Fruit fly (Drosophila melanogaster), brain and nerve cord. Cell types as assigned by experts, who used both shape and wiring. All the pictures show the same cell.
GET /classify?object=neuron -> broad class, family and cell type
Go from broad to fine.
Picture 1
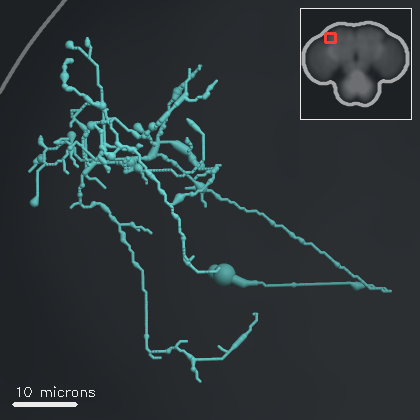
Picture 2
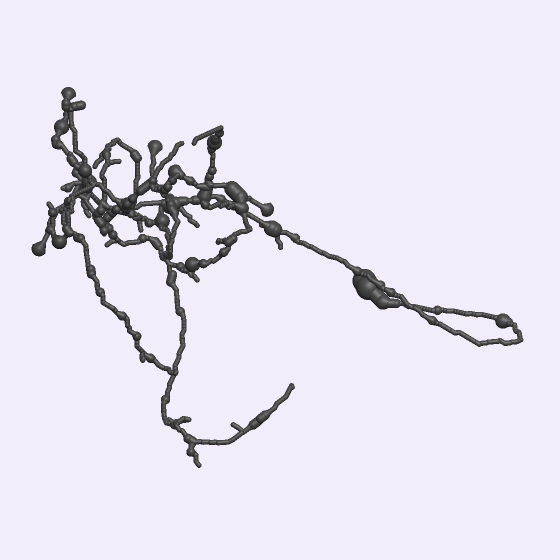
central-brain intrinsic neuron; hemilineage LHp1; CB2064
